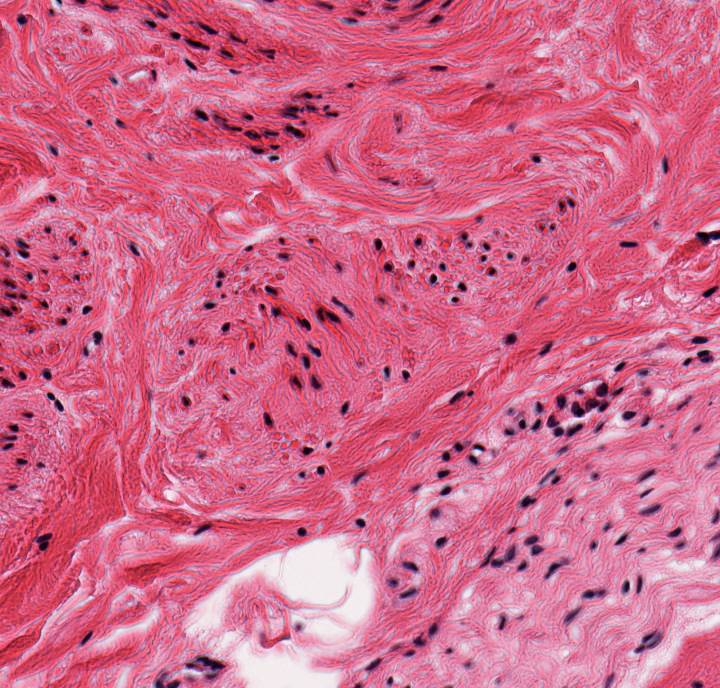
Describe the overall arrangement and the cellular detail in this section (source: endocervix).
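Composition: the entire field is pink-staining fibrous tissue, and no epithelium appears anywhere. Arrangement: wavy fibres gather into rounded bundles parted by narrow pale clefts. Nuclei: small, dark, mostly oval or elongated, lying singly among the fibres. Regional difference: the lower right is looser and paler, with spindle nuclei set more closely than elsewhere.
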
